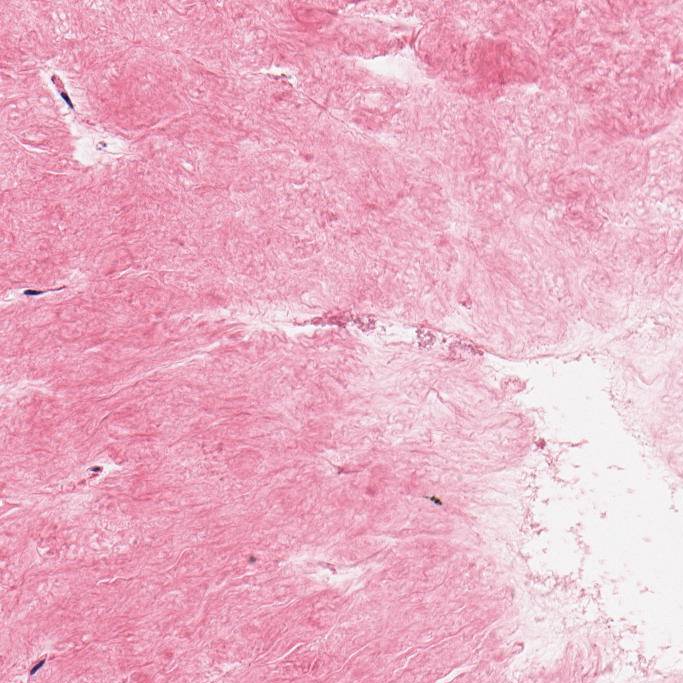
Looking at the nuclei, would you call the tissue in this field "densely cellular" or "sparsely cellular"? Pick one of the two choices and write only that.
Sparsely cellular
